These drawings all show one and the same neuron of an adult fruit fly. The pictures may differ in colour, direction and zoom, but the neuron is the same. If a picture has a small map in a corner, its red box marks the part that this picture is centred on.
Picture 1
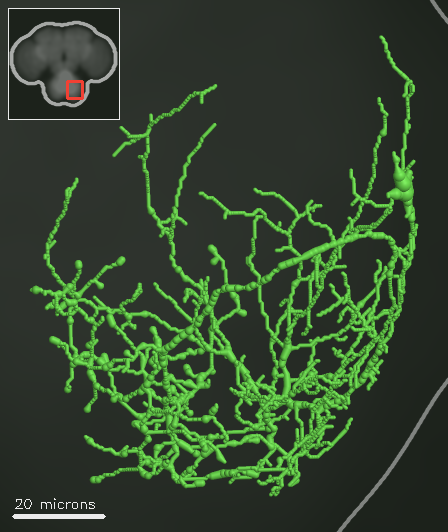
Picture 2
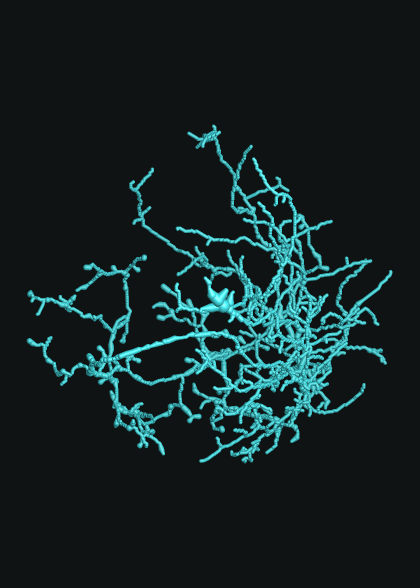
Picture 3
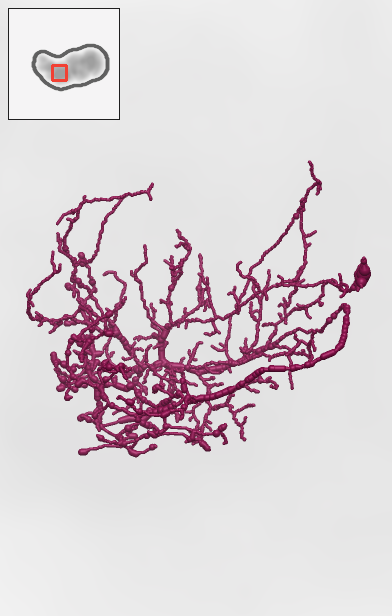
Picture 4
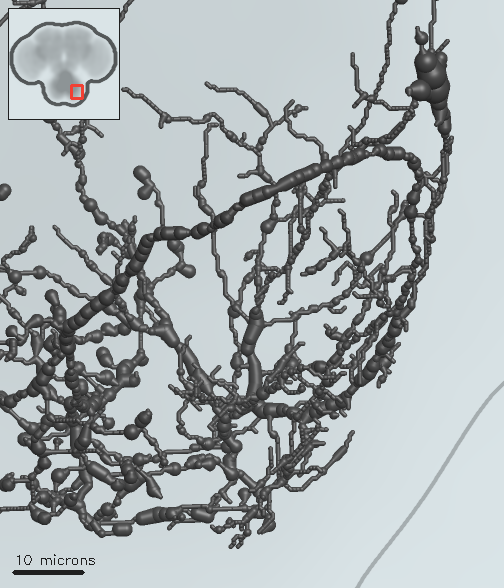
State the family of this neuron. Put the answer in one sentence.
The family is hemilineage 09A.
